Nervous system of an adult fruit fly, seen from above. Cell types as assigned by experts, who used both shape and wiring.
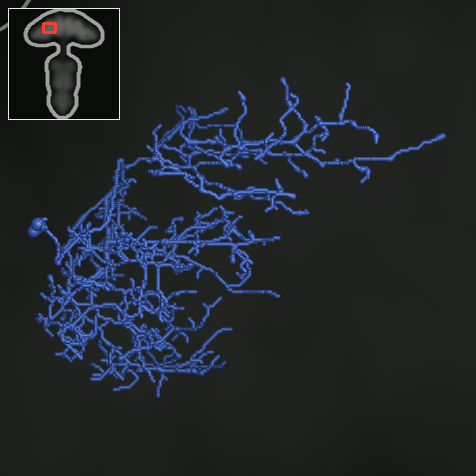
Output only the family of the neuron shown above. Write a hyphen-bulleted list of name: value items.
- family: LHAD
